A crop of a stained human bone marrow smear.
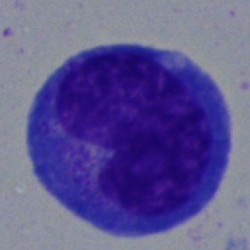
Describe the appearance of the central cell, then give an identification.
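Nucleus first: there is an indentation on its left side. Chromatin next: finely textured, not coarsely clumped. Then the cytoplasm: its rim is widest at the lower left, and a paler area holding fine purple granules lies to the left of the nucleus. Last, the name: a blast.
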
